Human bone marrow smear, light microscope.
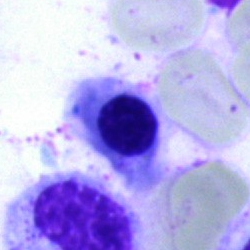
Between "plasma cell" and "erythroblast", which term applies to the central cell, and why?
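Erythroblast. Deciding point: cytoplasm pale blue.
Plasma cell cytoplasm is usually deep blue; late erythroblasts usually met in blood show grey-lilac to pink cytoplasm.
Pale blue here, not the deep blue of a plasma cell. Also seen: nucleus off-centre, toward upper right. Chromatin dark and dense, little visible texture. Outline irregular, not smoothly round.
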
